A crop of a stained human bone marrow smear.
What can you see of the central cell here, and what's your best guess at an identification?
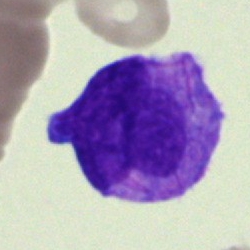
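Cell outline irregular, not smoothly round. Small rounded knob projecting from the left side. Nucleus fills most of the cell. Cytoplasmic rim widest along the right and lower edges. Cell: blast.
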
